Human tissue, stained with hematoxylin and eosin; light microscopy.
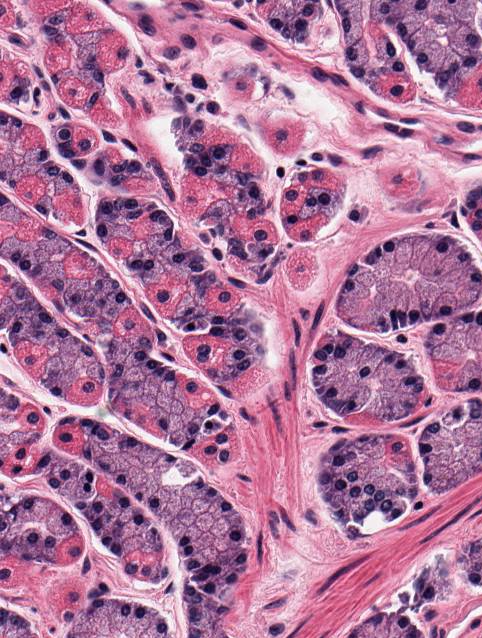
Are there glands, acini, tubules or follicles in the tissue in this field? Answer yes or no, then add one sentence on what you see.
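Yes. Scattered among the glands are large parietal cells with bright pink cytoplasm and a single round central nucleus.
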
